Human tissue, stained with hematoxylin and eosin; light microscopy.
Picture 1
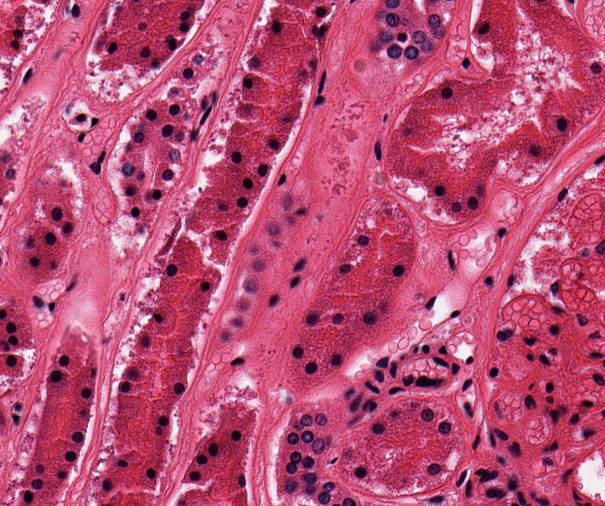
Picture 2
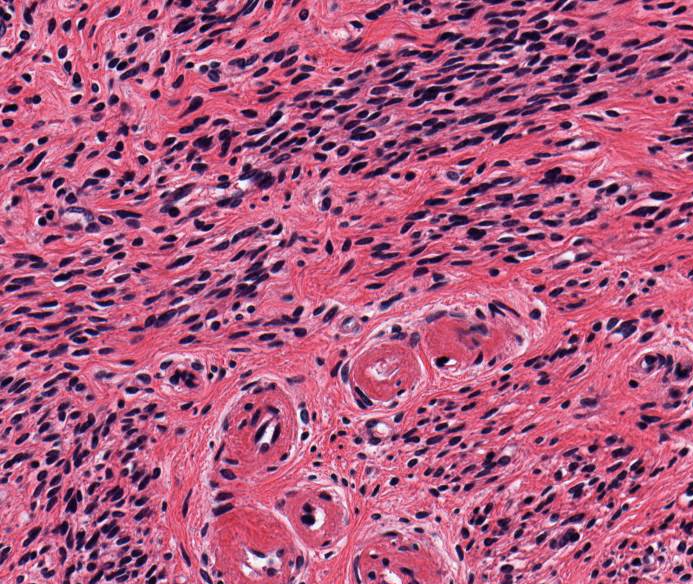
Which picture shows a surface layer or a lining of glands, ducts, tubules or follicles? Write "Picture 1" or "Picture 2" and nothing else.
Picture 1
